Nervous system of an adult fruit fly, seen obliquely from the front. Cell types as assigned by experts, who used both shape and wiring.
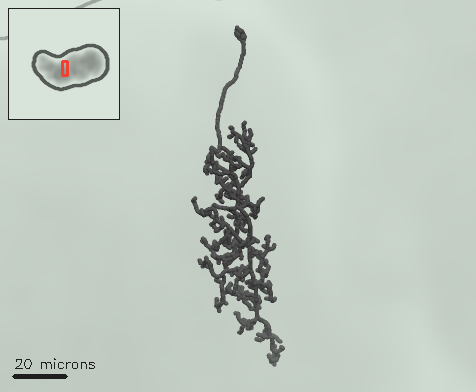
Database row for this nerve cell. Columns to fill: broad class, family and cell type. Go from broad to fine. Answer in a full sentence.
An optic-lobe intrinsic neuron of the Pm family, type Pm2a.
